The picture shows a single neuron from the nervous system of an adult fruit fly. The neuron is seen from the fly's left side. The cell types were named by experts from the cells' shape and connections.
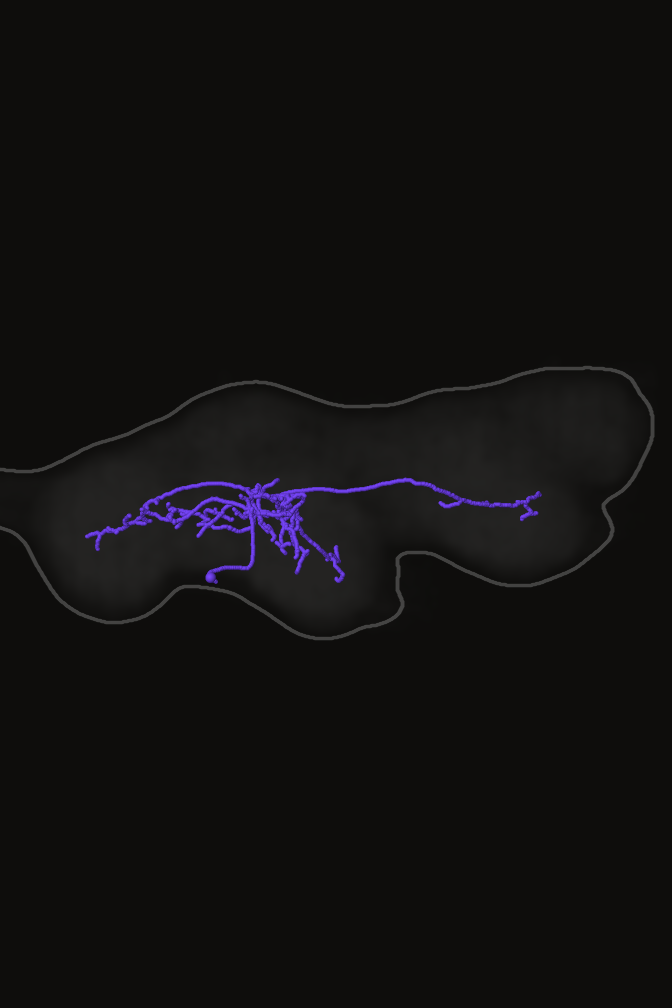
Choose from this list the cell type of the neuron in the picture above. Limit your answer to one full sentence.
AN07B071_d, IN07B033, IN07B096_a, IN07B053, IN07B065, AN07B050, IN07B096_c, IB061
The neuron is of cell type IN07B065.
